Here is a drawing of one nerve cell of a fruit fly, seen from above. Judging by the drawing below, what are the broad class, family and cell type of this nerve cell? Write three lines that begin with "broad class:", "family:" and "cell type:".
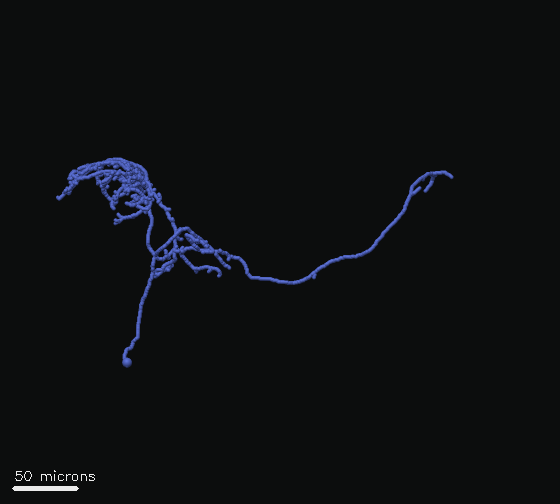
broad class: central-brain intrinsic neuron
family: hemilineage DL1_ventral
cell type: CB3503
